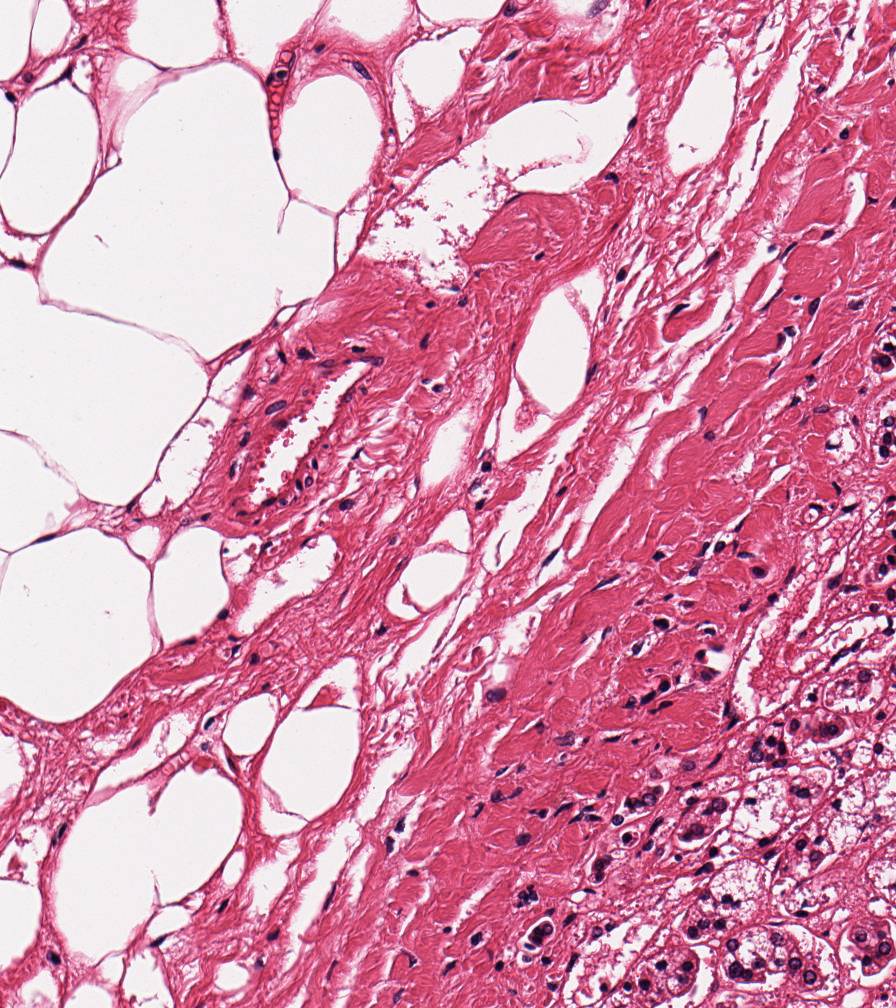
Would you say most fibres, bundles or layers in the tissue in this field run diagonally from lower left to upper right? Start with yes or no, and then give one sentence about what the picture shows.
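Yes. A broad band of dense pink fibrous tissue runs diagonally from the lower left toward the upper right.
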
